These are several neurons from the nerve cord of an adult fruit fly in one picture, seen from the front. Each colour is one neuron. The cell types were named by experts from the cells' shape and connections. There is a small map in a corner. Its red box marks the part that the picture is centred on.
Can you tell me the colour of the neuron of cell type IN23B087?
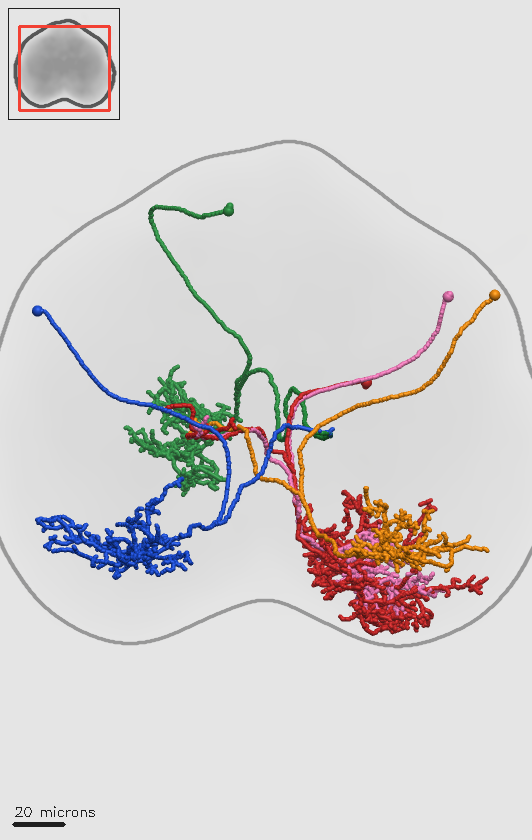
green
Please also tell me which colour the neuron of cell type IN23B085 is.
pink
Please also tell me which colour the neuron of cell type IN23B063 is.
blue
